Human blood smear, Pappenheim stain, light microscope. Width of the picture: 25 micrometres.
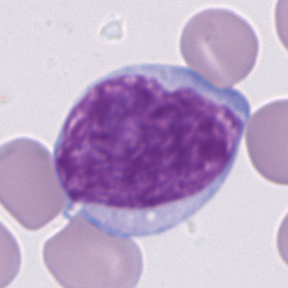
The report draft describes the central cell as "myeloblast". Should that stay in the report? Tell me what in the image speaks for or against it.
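Cytoplasm colour: pale blue, which goes with both names.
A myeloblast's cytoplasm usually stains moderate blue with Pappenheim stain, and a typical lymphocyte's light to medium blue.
Granules: none are seen in the cytoplasm. Size: the cell measures about 18 by 15 micrometres and its nucleus about 17 by 12 micrometres, filling about 70% of the cell's area.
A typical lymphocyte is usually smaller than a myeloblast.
Surroundings: red cells touch the cell's edge on several sides. Verdict: the name myeloblast fits this cell.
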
